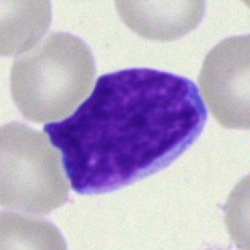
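Blast in a stained bone marrow smear. The nucleus takes up nearly the whole cell, and the rim of cytoplasm shows mainly along the right and lower right edge. You won't find granules in the cytoplasm, nor any vacuoles in the cell.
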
